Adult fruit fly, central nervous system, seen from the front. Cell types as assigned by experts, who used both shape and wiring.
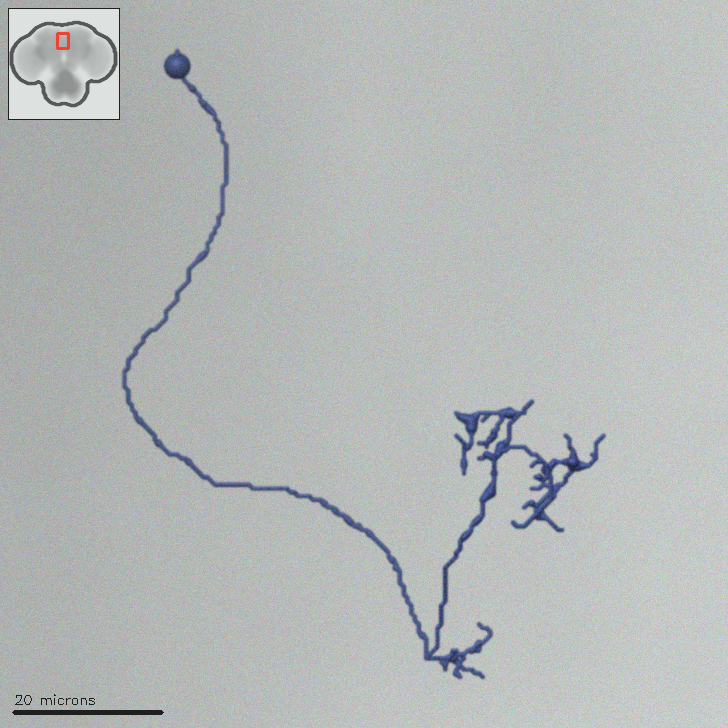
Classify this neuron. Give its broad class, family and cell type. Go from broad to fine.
central-brain intrinsic neuron; class CX; vDeltaL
